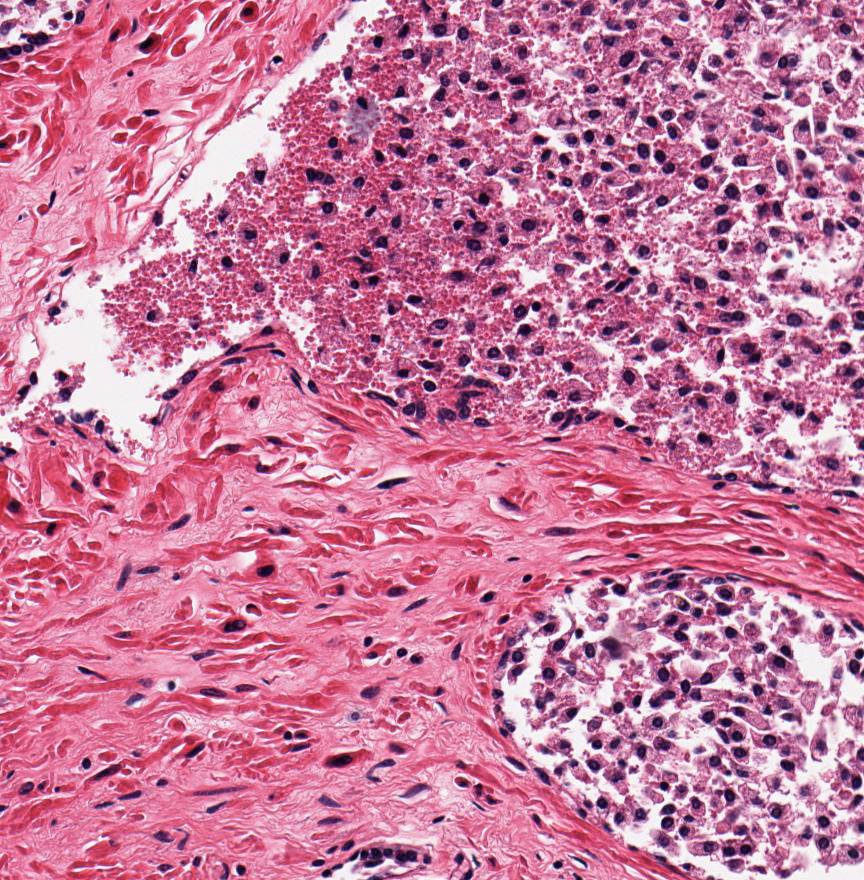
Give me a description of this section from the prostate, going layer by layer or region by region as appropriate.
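A band of fibrous stroma runs diagonally across the field. It separates a large cell-filled area at upper right from a rounded nest of cells at lower right. Cells in the lower right nest have round dark nuclei and pale pink cytoplasm. They lie loosely, separated by small clear spaces. No fat cells are present anywhere in the field.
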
